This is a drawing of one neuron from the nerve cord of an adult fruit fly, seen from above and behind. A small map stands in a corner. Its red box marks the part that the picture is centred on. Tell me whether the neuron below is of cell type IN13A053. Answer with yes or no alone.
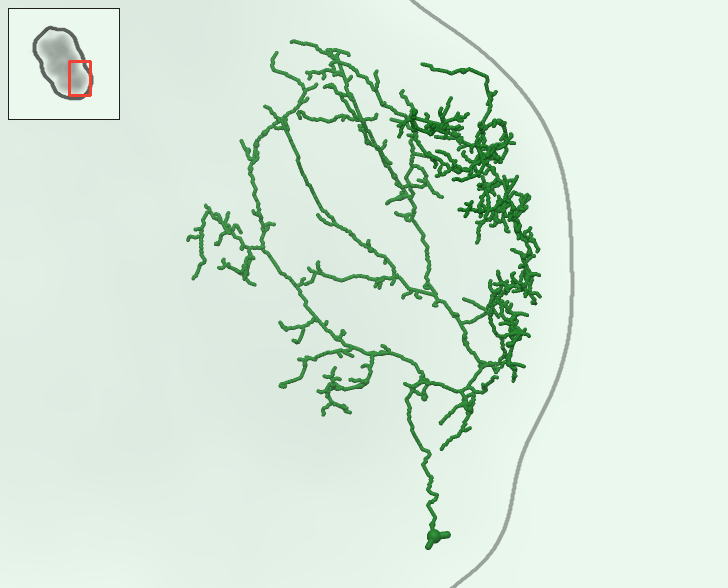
yes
